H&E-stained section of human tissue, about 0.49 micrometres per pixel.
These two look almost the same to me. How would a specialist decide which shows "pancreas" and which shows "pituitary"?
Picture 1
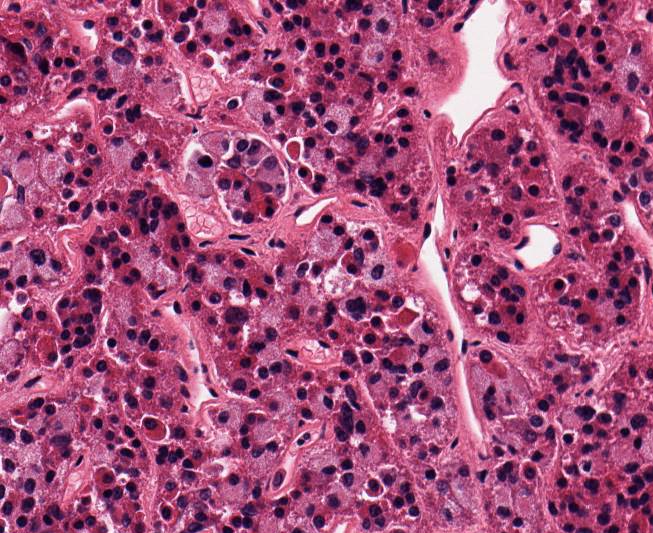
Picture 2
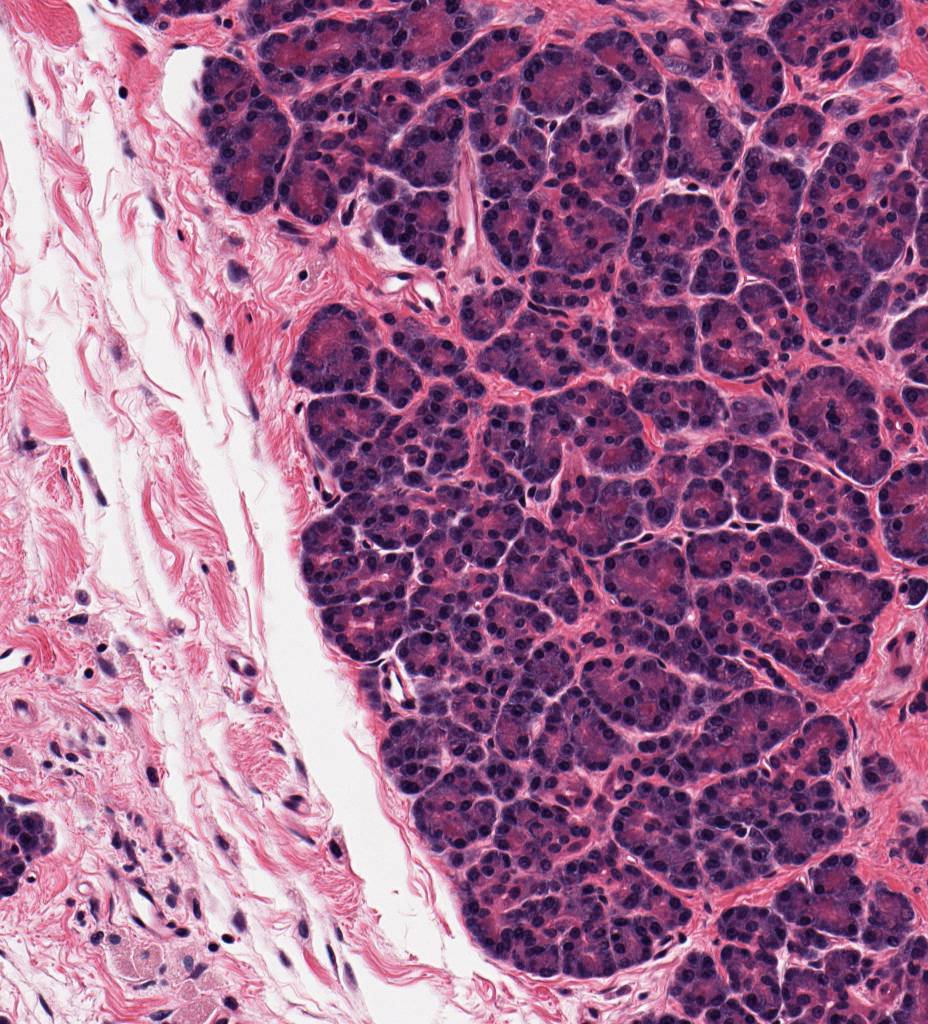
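Picture 1 is pituitary; picture 2 is pancreas. In the pituitary, cells packed in nests and cords fill the entire field, separated by thin-walled vascular channels edged with flattened endothelial nuclei. Its nuclei are mostly small, round and dark, and the stroma is scant, forming only delicate pink strands between the cell groups. In the pancreas, closely packed acini occupy the right two-thirds of the field, with loose connective tissue on the left. The acinar cells have round, dark nuclei at the base of each cell, toward the outer edge of the acinus, and their cytoplasm is pink toward the centre of the acinus and deep purple toward its base. The acinar lumens are tiny and mostly not visible.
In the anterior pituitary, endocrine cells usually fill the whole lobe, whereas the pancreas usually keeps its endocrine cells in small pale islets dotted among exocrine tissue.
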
